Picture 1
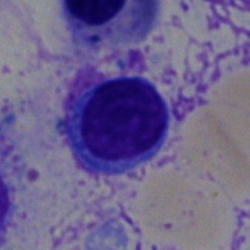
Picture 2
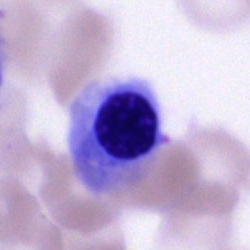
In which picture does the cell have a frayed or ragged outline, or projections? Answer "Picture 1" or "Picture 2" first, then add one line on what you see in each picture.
Picture 2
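Picture 1: The cell has a smooth, round outline.
Picture 2: The cell outline is irregular rather than smoothly round.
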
